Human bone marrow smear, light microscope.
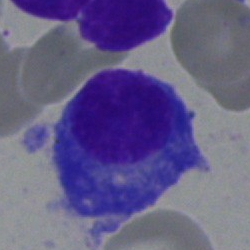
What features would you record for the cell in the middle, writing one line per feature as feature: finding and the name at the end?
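Nucleus: upper part of cell, most cytoplasm below
Chromatin: deep purple, fairly dense throughout
Cytoplasm: a few small pale spots, lower part
Outline: irregular, pointed projection on right
Name: plasma cell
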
